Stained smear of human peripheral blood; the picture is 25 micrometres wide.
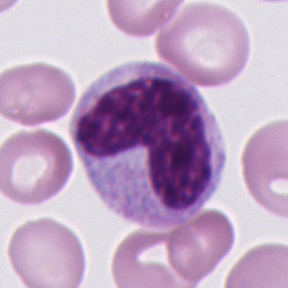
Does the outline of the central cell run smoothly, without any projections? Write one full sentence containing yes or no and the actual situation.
Yes, this cell's outline runs smooth, without projections.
